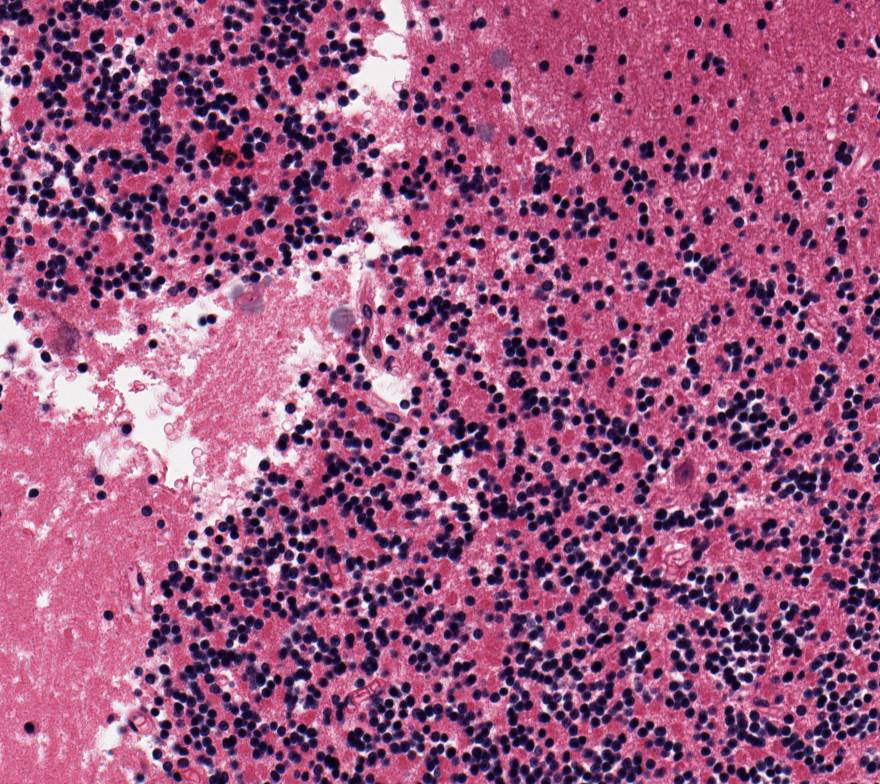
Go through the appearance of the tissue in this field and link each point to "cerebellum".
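Starting with the upper right corner: it is a paler pink, finely fibrillary zone with only scattered nuclei.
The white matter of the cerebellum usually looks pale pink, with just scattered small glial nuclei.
So that corner goes with the cerebellum. Elsewhere, the nuclei are crowded, round, uniform and darkly stained, with almost no cytoplasm to be seen. Near the right centre, one larger cell with a body of pink cytoplasm stands out among those small dark nuclei. I can find no epithelium, glands or fat anywhere in the field.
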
